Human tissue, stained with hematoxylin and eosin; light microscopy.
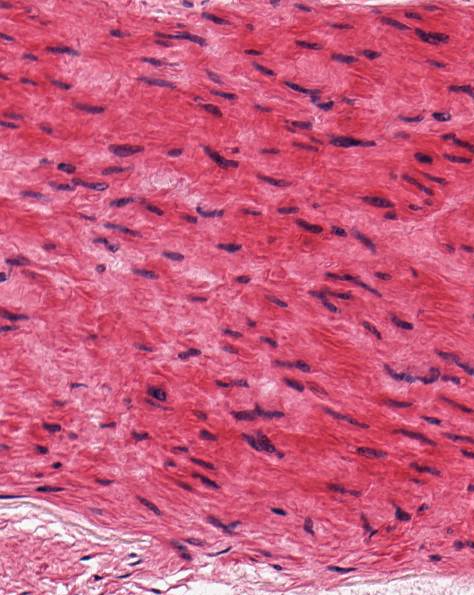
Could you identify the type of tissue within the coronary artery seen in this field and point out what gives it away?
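You're seeing tunica media. Notice that nearly the whole field is one continuous dense sheet of spindle cells, with no lobules or nests, and the tissue between the nuclei is deep pink and finely fibrillar.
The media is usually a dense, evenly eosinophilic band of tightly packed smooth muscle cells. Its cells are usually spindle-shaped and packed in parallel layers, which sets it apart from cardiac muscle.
The dark blue-purple nuclei are spread fairly evenly throughout.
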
